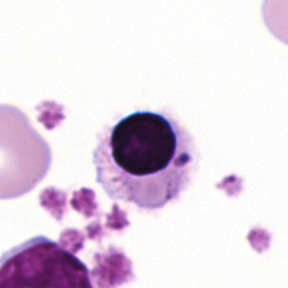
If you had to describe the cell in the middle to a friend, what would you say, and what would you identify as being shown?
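First, the nucleus sits off-centre toward the top, with most of the cytoplasm below it. That cytoplasm looks pale lilac-grey. On the left it is packed with small vacuoles that make it look foamy. The outer edge isn't smooth but irregular and frayed. The cell, then, is a normoblast.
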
